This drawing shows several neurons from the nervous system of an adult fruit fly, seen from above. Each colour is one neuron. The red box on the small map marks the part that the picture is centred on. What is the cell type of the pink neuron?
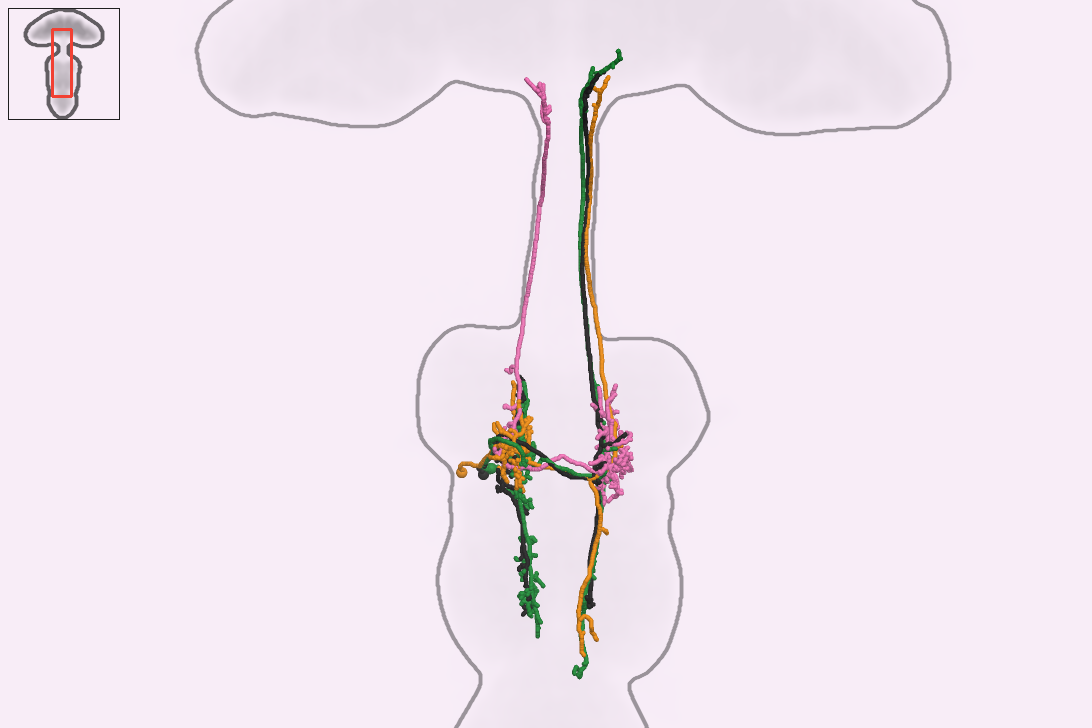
AN06A062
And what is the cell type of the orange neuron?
AN06A112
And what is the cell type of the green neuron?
AN06A041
